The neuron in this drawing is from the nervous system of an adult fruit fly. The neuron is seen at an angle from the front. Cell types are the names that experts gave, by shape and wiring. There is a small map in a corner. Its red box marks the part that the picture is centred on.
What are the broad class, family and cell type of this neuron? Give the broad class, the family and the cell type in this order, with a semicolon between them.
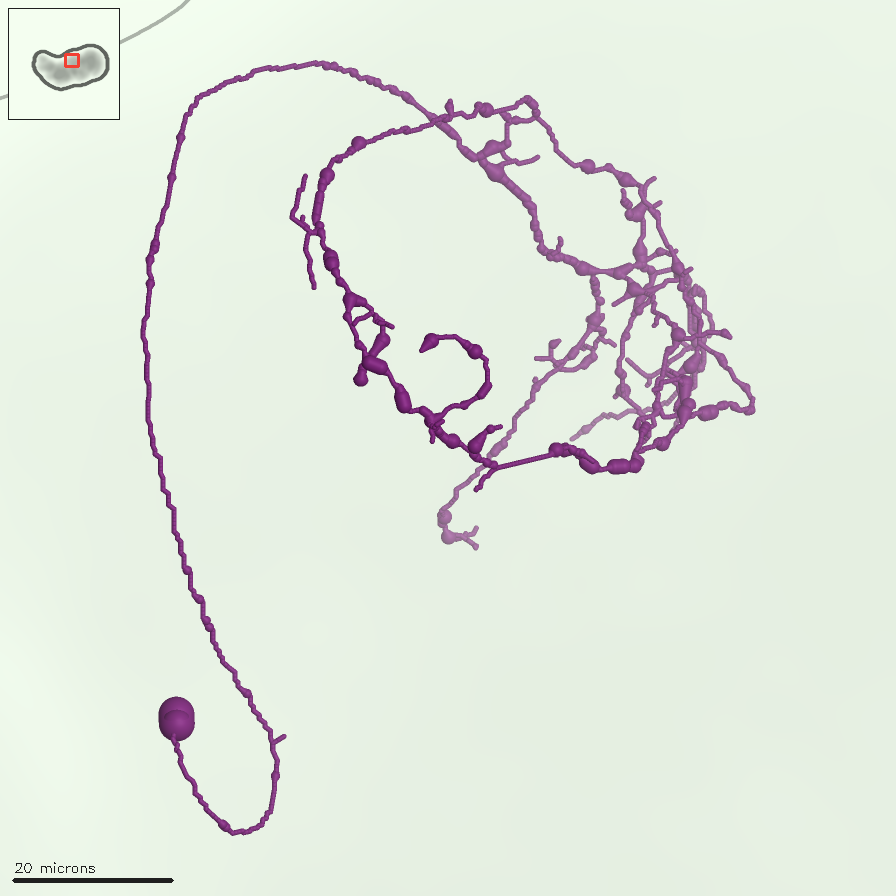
central-brain intrinsic neuron; hemilineage SLPav2; SLP082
